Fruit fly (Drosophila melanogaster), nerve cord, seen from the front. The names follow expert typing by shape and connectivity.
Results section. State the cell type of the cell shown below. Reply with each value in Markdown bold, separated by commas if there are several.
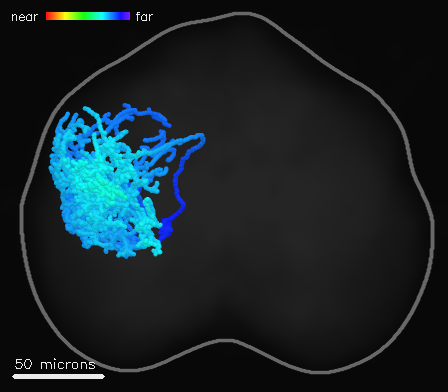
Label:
**IN21A006**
